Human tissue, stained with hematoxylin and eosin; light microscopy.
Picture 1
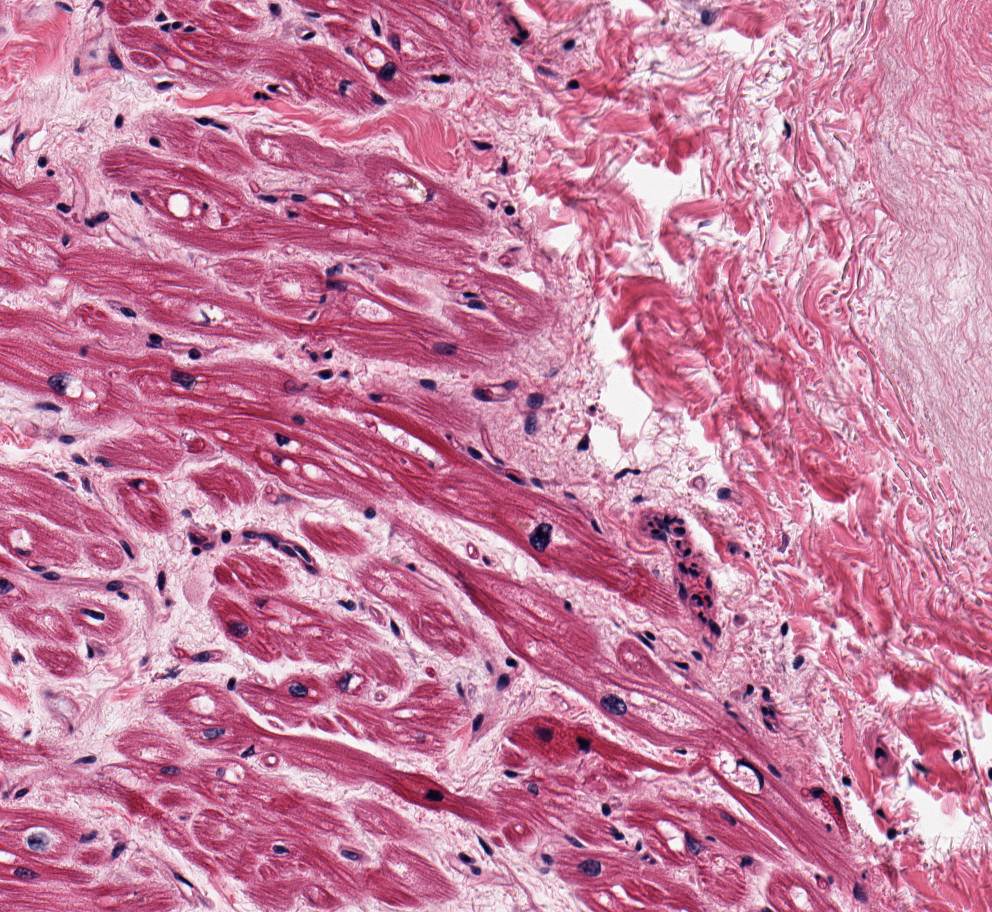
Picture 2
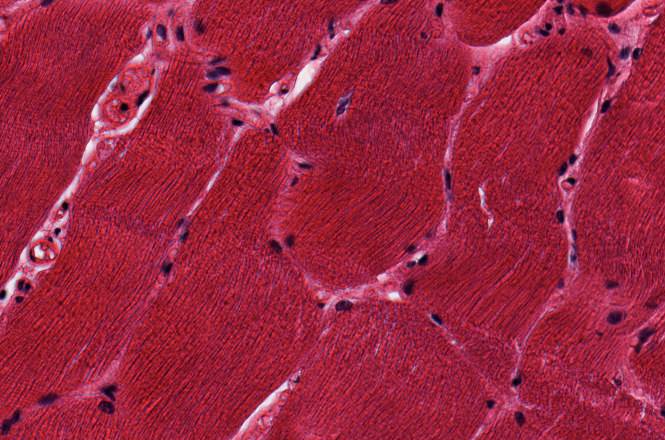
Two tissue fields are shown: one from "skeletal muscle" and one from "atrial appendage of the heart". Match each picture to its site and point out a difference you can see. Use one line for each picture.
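Picture 1: atrial appendage of the heart. The muscle fibre nuclei lie singly in the centre of the fibres.
Picture 2: skeletal muscle. The fibre nuclei are dark, flattened and lie at the edges of the fibres.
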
